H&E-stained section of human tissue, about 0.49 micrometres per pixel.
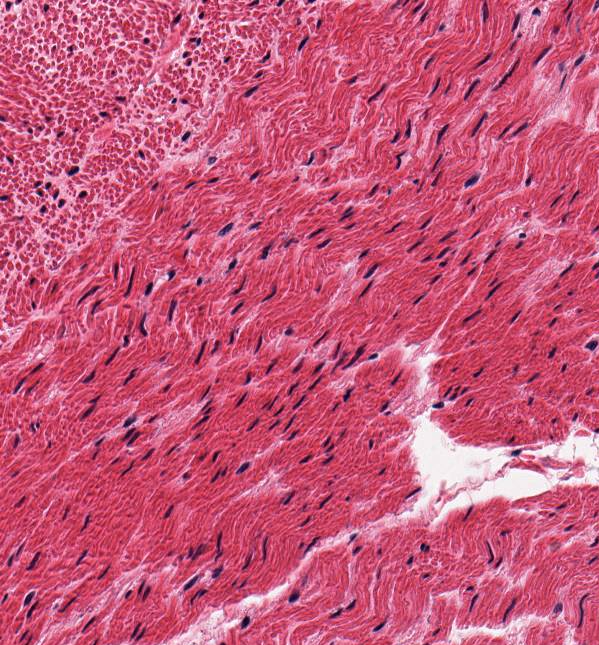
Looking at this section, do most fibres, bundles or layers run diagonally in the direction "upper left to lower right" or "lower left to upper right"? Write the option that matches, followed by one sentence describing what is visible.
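Lower left to upper right. The lengthwise-cut fibres run diagonally from lower left toward upper right.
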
